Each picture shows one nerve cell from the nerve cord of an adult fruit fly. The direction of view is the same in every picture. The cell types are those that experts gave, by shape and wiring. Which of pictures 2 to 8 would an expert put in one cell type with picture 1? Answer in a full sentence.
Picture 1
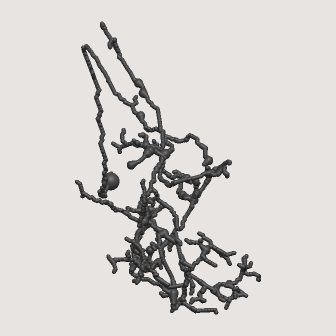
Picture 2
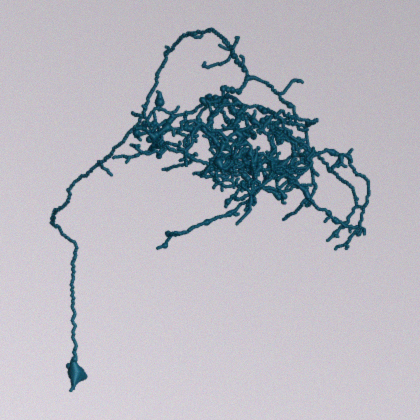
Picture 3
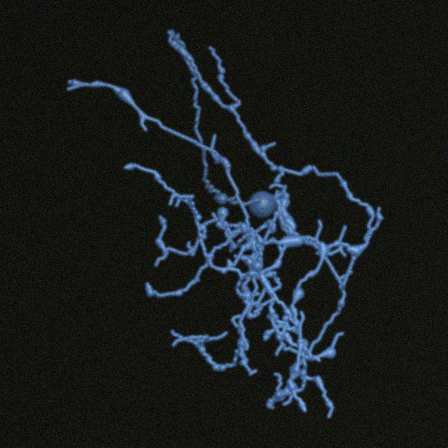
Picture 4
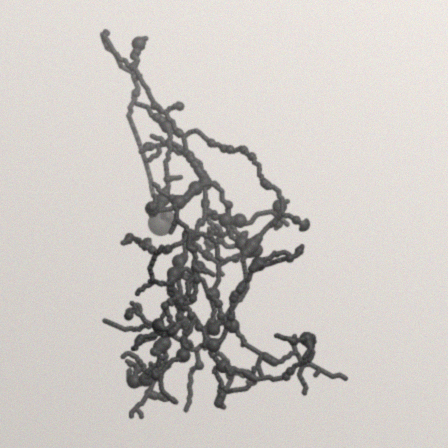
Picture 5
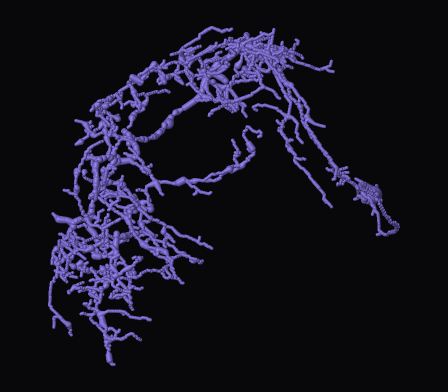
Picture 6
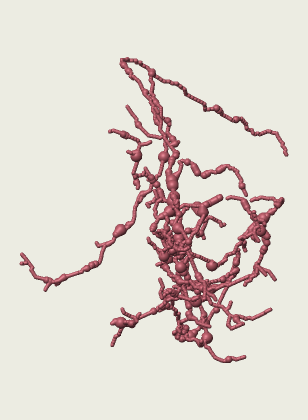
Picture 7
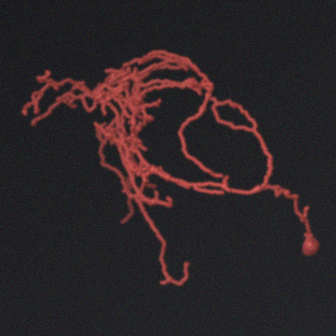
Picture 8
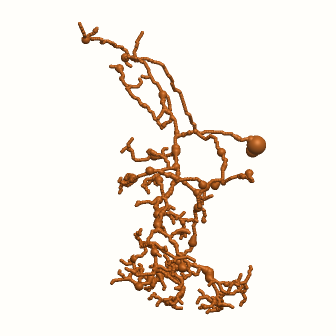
Picture 3, picture 4, picture 6 and picture 8 are of the same cell type.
